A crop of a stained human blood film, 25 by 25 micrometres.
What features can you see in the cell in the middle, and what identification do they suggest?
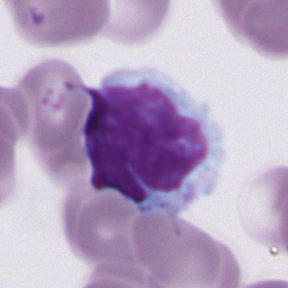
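Most of the cell is taken up by the nucleus, which sits toward the left side. Cytoplasm forms a rim mainly along the right and lower sides of the nucleus. On the right, the cell's outer edge is ragged, with fine uneven projections. The cell is a typical lymphocyte.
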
